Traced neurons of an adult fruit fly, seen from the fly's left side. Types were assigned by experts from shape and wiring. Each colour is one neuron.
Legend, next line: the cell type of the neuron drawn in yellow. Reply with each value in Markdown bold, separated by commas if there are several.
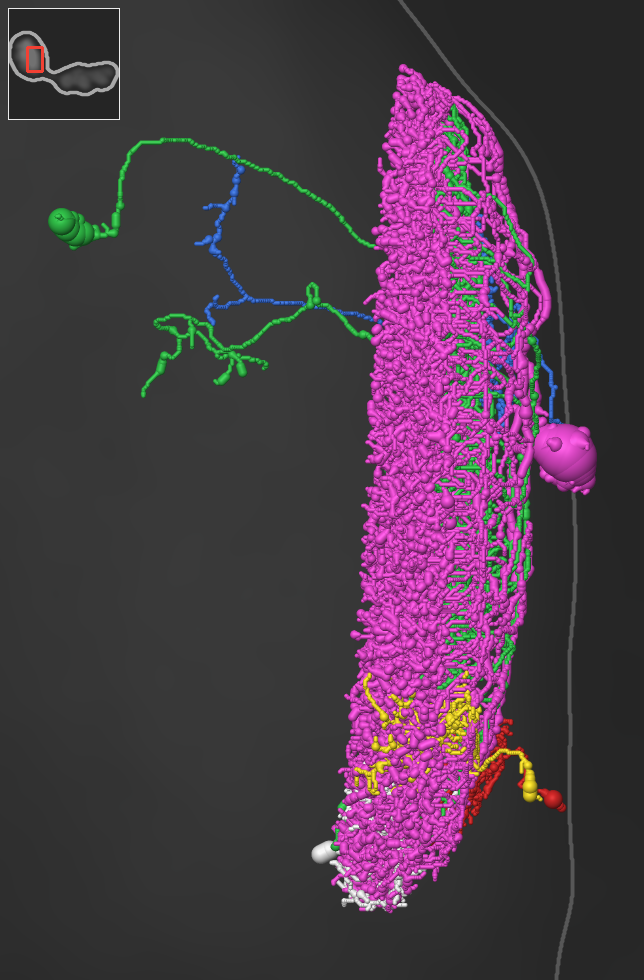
**LPi2e**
